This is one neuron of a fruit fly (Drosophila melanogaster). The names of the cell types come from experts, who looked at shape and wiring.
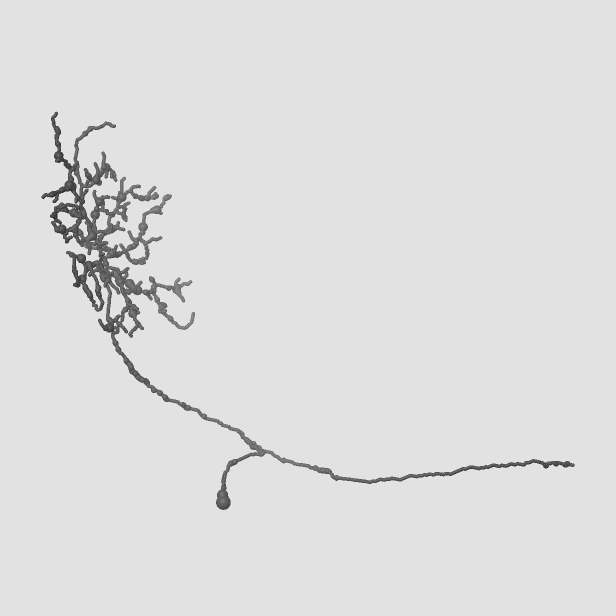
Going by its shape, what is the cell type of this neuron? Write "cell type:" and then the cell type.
cell type: MeVP3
